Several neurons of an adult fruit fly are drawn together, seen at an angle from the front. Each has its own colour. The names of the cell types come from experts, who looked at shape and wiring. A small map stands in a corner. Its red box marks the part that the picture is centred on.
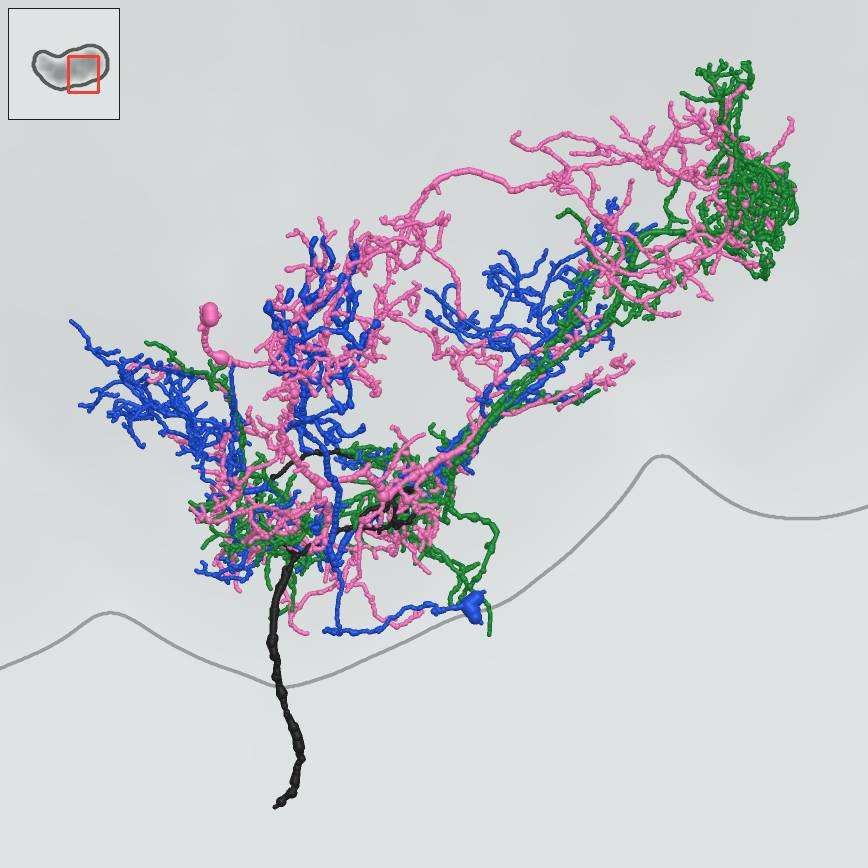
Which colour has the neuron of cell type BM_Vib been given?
black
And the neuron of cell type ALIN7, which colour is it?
green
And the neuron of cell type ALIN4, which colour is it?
pink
